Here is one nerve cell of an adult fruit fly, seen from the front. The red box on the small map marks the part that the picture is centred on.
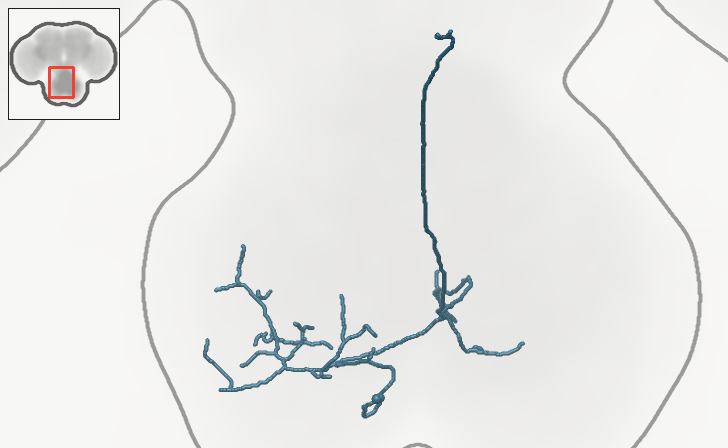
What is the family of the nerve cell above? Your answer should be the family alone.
hemilineage 10B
